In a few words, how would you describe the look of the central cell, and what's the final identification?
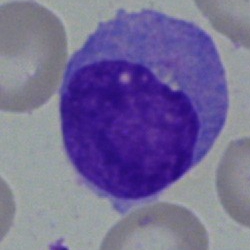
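The cell outline is roughly round. Its nucleus is off-centre, toward the lower left. The cytoplasm forms a crescent, widest at the upper right. A few tiny clear dots lie along the upper edge of the nucleus. The cell is a monocyte.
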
